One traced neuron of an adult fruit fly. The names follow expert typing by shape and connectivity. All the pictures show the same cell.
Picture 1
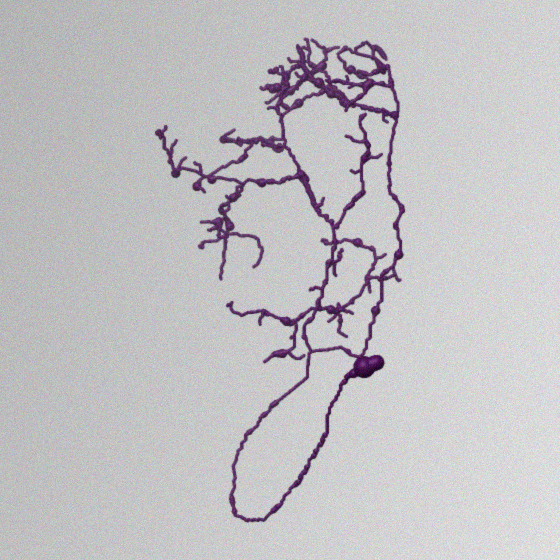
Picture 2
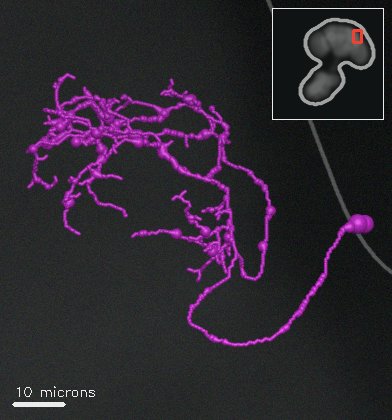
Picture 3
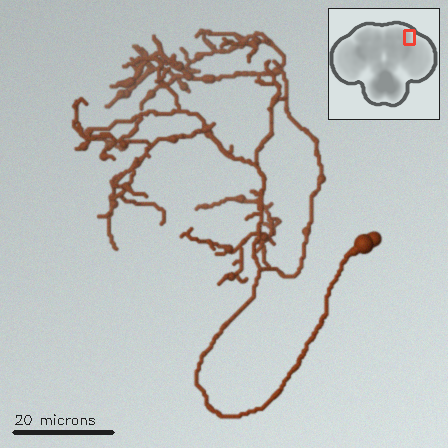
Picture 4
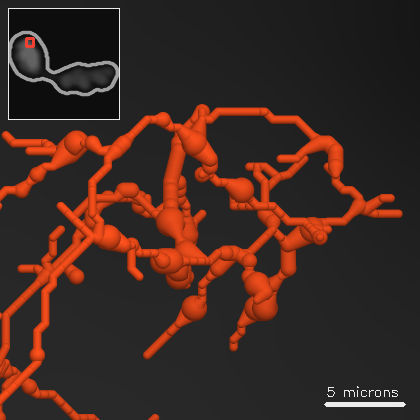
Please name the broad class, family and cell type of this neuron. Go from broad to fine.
central-brain intrinsic neuron; hemilineage LHl4_dorsal; LHAV4g4_b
